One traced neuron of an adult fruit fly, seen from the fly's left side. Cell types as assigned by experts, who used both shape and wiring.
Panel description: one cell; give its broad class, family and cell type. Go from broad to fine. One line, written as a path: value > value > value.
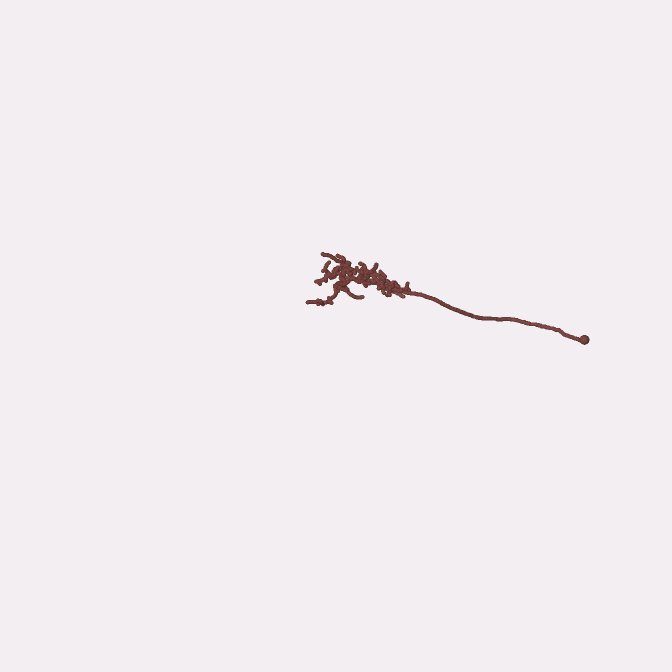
nerve-cord intrinsic neuron > hemilineage 06A > IN06A078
